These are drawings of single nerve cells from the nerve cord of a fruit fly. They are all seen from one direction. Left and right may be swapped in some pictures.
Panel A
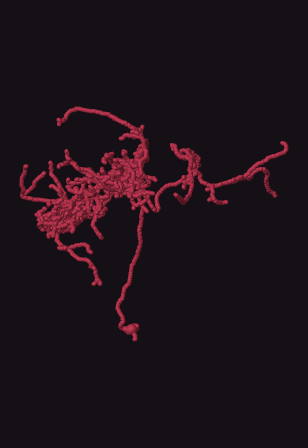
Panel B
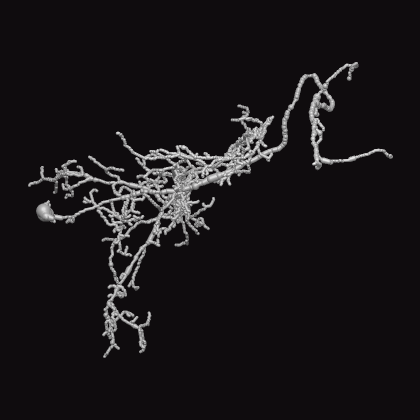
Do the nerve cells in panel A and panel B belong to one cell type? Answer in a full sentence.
They are of different cell types.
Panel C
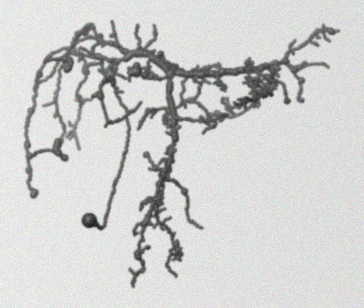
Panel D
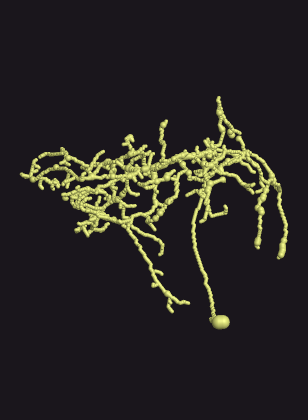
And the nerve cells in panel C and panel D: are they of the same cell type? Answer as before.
They are of the same cell type.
